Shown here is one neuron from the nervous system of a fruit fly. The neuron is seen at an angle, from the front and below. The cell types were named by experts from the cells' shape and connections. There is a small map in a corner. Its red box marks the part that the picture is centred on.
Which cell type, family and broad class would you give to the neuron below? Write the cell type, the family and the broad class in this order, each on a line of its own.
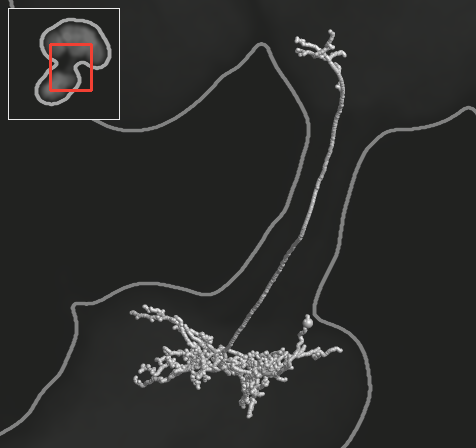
AN08B059
hemilineage 08B
ascending neuron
